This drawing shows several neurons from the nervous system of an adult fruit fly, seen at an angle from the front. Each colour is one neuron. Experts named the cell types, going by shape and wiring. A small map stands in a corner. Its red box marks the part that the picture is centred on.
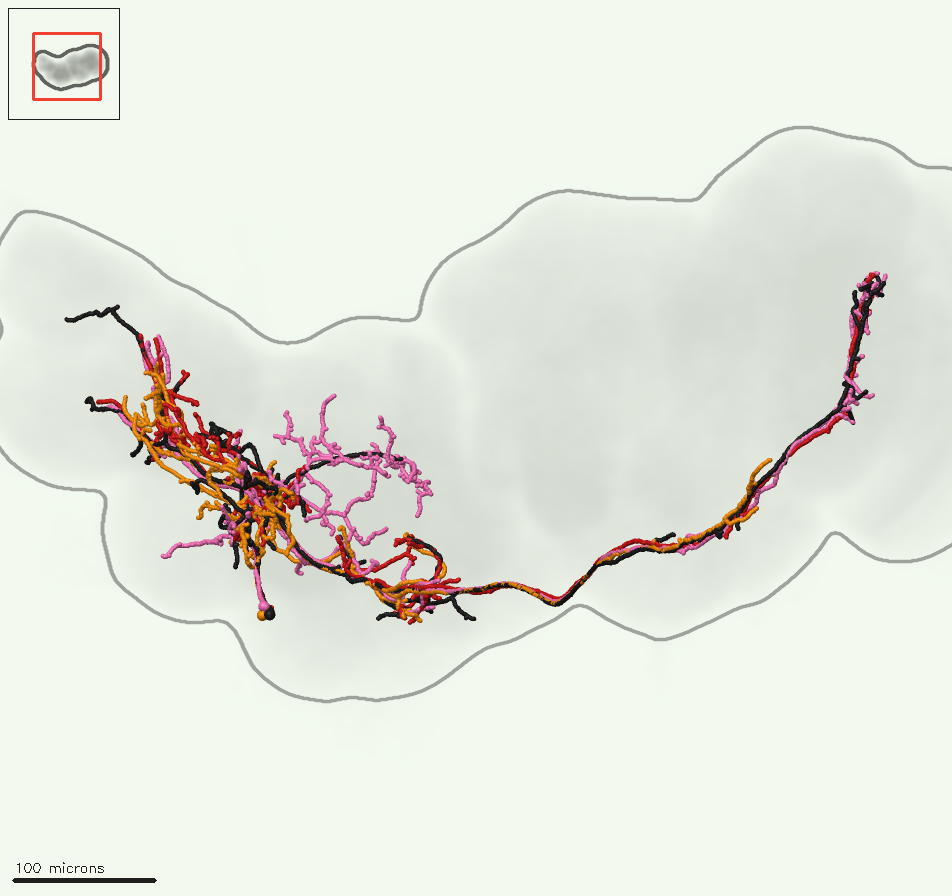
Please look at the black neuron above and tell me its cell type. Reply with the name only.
AN05B050_c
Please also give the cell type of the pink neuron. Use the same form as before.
AN05B052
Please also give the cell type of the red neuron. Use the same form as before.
AN05B050_b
